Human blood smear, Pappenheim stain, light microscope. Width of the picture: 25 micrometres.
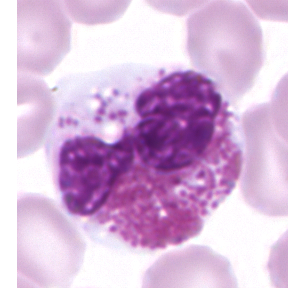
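Eosinophil in a stained smear of peripheral blood. First, the nucleus: it is divided into two large lobes. Next, the cytoplasm: it holds many coarse reddish-pink granules, packed most densely in the lower half of the cell. Last, a small clear round spot lies in the upper-left cytoplasm beside the eosinophil's left lobe.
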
